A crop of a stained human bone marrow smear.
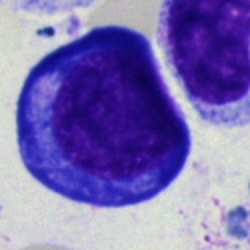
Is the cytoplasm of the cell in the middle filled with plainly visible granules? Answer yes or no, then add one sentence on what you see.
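No. No granules are visible in the cytoplasm.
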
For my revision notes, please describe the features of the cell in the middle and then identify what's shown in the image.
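The outline is smooth and rounded, without surface projections. Its cytoplasm stains deep blue and forms a wider rim on the left and lower sides than on the upper right. Beside the left edge of the nucleus lies a paler cytoplasmic zone. Answer: proerythroblast.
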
